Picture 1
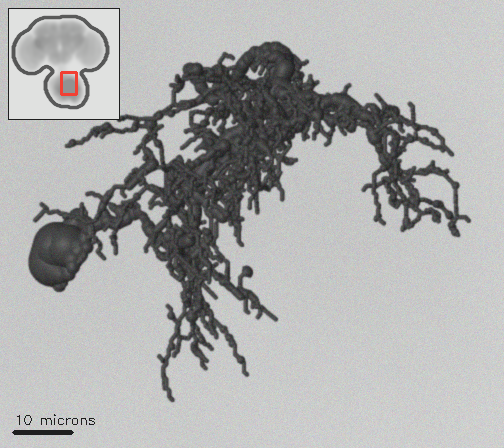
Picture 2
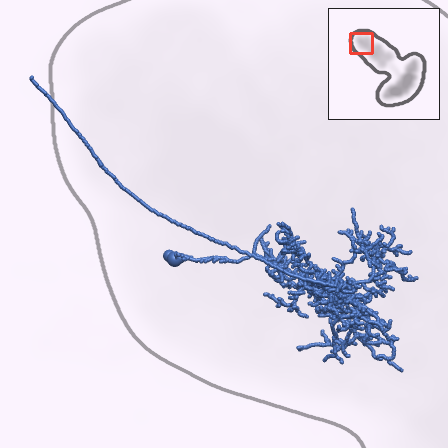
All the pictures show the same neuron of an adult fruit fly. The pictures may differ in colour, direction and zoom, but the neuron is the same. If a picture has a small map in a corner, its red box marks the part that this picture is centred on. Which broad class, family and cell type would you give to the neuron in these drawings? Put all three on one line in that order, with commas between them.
motor neuron of the nerve cord, hemilineage 06A, MNad10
